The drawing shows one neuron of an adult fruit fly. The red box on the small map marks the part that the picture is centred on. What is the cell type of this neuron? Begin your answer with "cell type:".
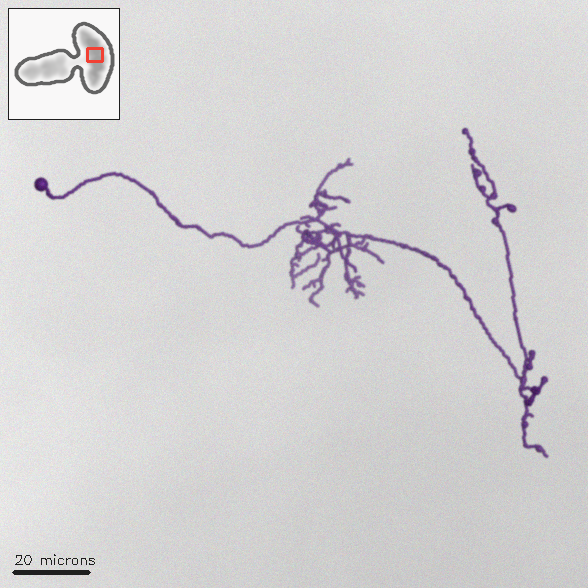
cell type: FS1A_c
